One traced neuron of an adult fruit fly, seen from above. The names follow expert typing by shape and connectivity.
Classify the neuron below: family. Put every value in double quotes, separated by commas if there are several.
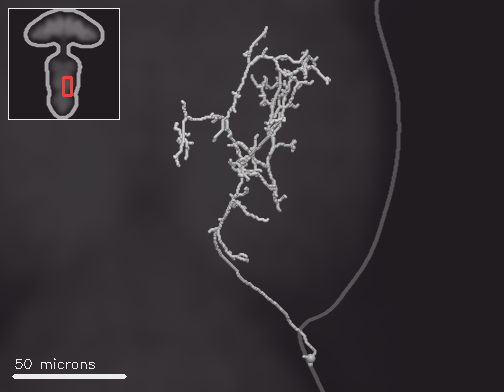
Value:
"hemilineage 21A"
